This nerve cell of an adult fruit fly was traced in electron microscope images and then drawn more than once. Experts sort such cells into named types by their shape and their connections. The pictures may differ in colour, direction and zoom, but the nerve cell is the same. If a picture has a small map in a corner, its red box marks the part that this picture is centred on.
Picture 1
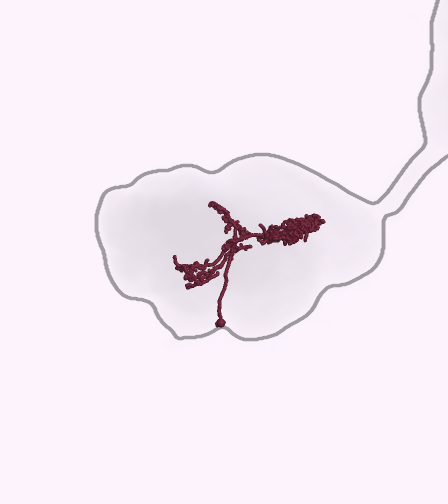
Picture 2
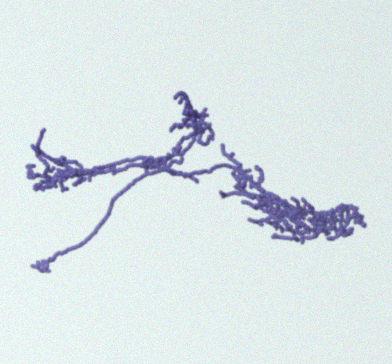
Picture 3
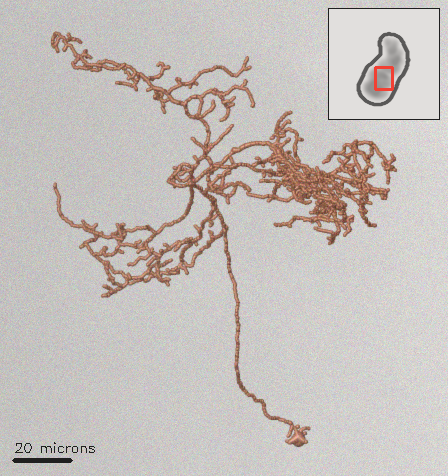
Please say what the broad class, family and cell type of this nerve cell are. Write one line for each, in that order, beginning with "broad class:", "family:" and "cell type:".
broad class: central-brain intrinsic neuron
family: hemilineage LALv1_ventral
cell type: CB0675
